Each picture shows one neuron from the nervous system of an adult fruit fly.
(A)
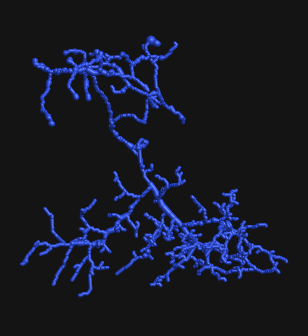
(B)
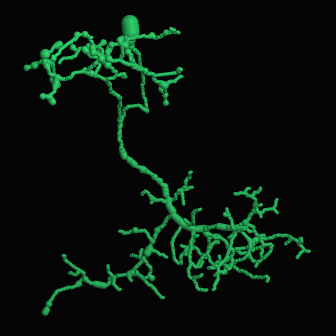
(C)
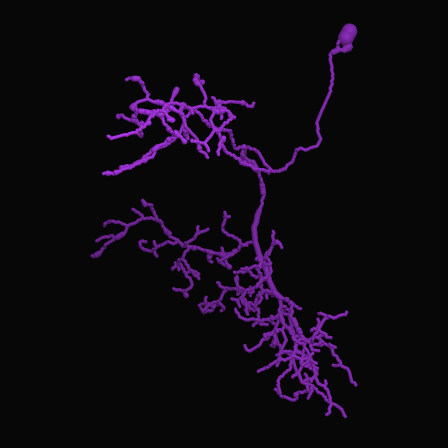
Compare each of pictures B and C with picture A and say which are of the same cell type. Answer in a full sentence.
Picture B and picture C are of the same cell type.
